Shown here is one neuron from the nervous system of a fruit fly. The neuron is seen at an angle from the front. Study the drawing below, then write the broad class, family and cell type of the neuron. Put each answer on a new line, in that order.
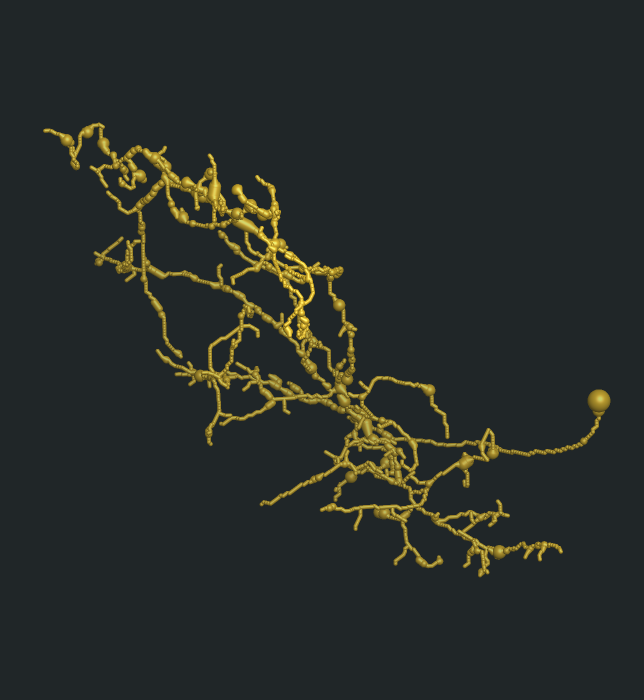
central-brain intrinsic neuron
hemilineage LHp3
CB1326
